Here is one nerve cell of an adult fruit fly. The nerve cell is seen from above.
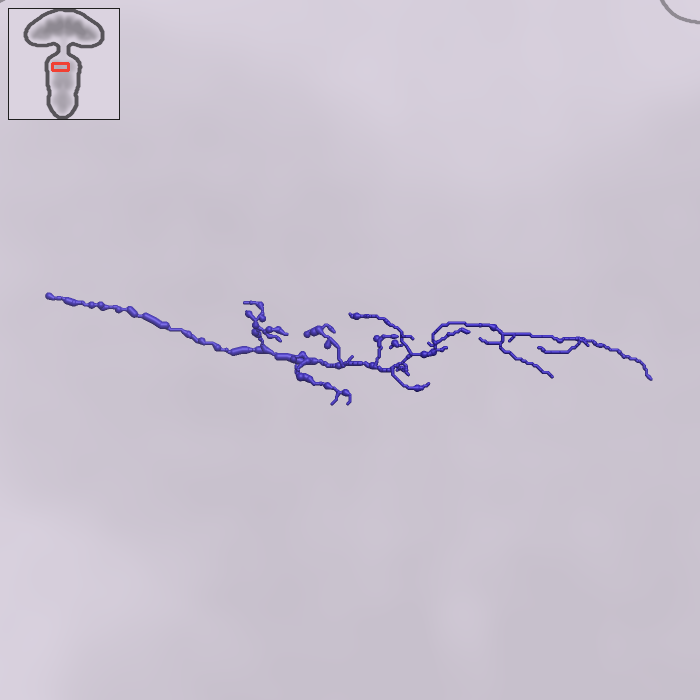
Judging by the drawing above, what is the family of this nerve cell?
class gustatory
